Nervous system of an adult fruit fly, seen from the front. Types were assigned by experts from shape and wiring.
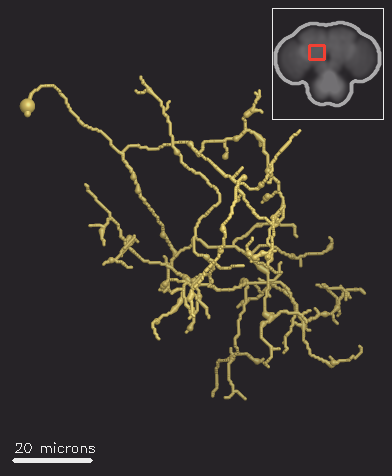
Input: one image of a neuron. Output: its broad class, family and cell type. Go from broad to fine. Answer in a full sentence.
A central-brain intrinsic neuron of hemilineage ALl1_dorsal, type lLN13.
